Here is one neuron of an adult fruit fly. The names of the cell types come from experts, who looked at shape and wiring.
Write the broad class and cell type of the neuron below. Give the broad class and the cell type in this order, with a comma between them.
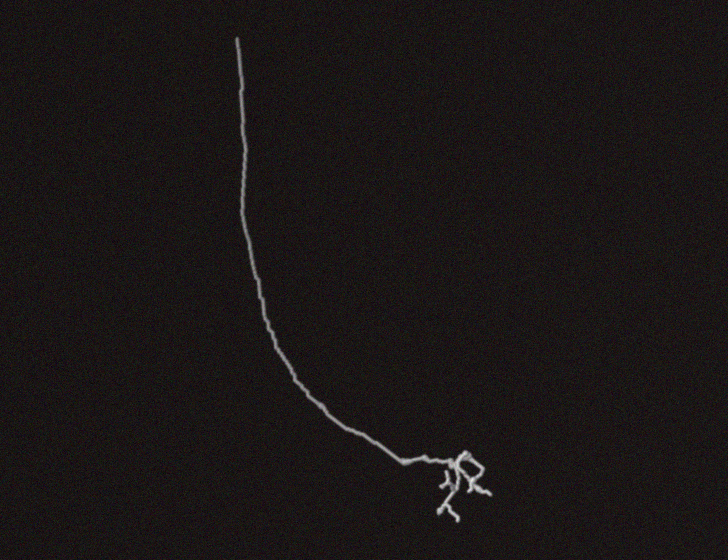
sensory neuron entering the nerve cord, SNxx03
